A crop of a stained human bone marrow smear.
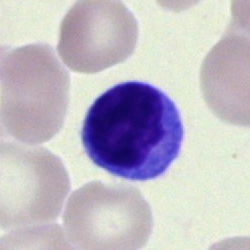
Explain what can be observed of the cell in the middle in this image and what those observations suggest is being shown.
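Outline round and smooth. Chromatin dense and dark purple throughout the nucleus. Cytoplasm widest at the lower right; no granules visible. This is a lymphocyte.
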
